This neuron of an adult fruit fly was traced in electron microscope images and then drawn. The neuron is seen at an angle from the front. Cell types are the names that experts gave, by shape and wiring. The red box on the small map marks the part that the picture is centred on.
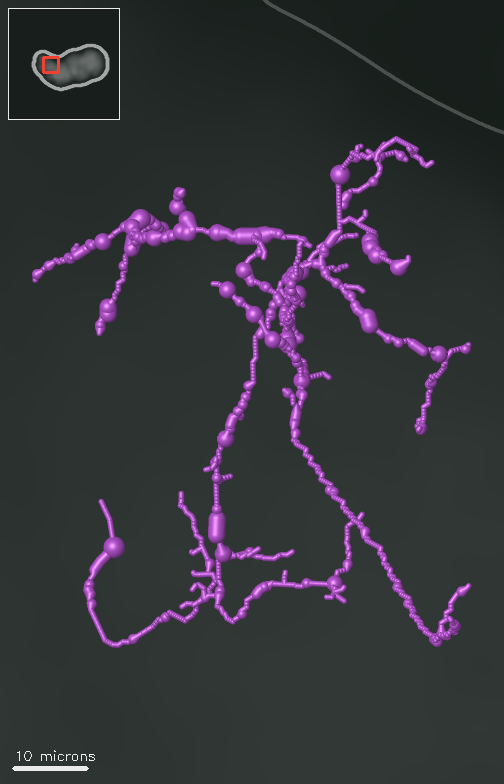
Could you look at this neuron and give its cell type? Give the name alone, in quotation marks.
"IN13A045"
